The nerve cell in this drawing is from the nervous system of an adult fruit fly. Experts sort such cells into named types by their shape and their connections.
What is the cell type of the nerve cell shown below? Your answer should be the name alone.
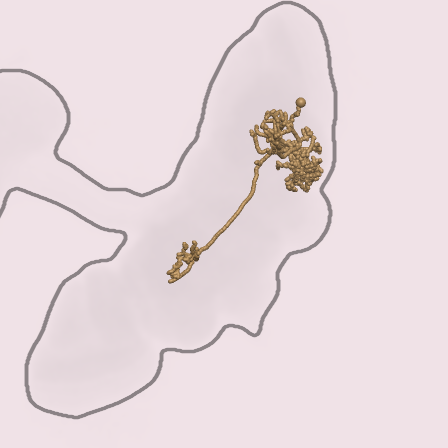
AVLP024_b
